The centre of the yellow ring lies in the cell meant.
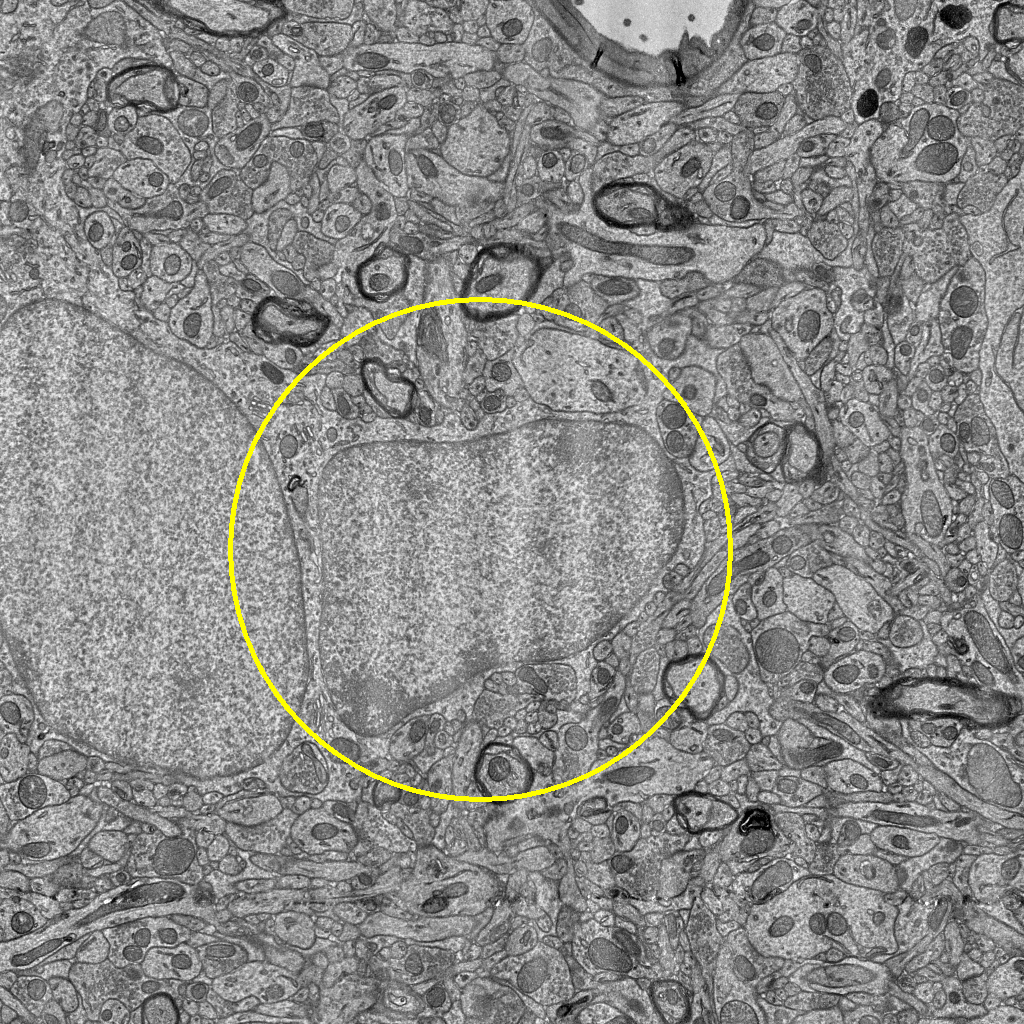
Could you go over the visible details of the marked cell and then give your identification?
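You can see the whole nuclear outline here: broad along a fairly straight upper edge, narrowing toward the lower left. The envelope stays smooth, with no deep infoldings anywhere. Its densest chromatin gathers into a darker patch in the lower-left corner, and there's no distinct nucleolus to be found. That one's an astrocyte.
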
